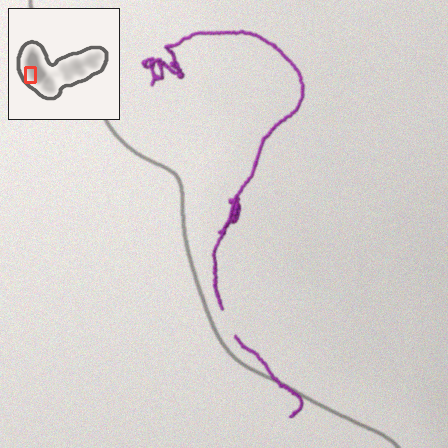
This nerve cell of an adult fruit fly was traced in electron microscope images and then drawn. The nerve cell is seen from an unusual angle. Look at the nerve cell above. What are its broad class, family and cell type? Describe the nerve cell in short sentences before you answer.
No cell body is drawn. There are a dozen or fewer branch ends. It is a sensory neuron entering the brain. The name of its family is class olfactory. The cell type is ORN_DM5.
